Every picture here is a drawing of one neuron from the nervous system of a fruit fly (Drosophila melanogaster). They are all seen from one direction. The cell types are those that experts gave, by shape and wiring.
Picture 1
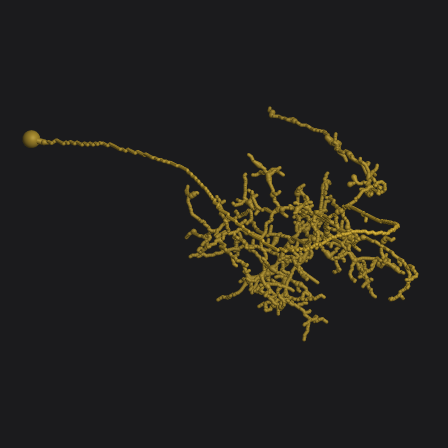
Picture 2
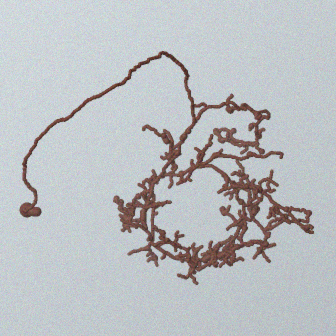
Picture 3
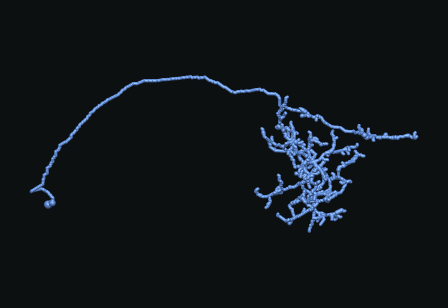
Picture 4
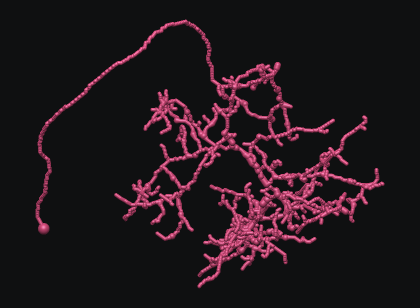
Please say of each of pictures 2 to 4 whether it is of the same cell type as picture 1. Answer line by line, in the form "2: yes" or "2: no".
2: yes
3: yes
4: yes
